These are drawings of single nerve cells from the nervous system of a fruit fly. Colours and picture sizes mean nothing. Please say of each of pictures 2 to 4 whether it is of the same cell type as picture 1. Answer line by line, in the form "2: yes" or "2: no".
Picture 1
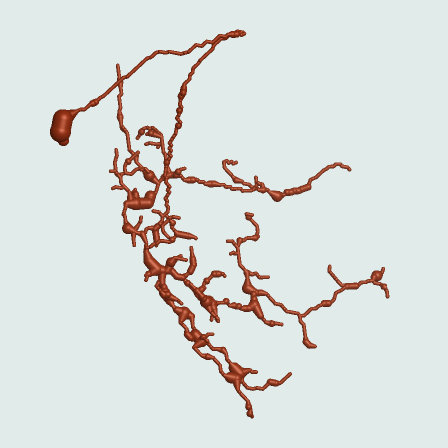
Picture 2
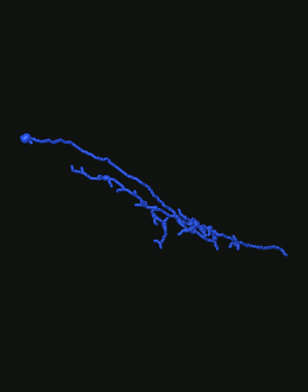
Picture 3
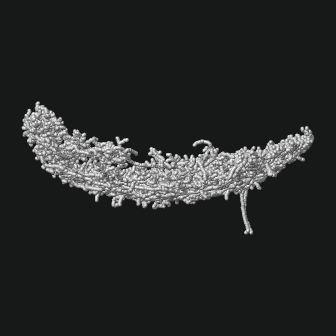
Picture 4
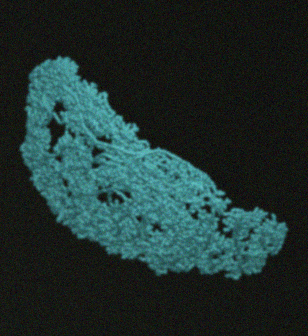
2: yes
3: no
4: no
